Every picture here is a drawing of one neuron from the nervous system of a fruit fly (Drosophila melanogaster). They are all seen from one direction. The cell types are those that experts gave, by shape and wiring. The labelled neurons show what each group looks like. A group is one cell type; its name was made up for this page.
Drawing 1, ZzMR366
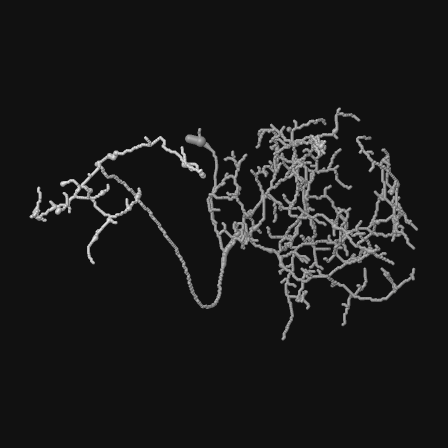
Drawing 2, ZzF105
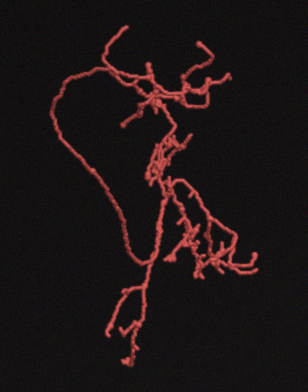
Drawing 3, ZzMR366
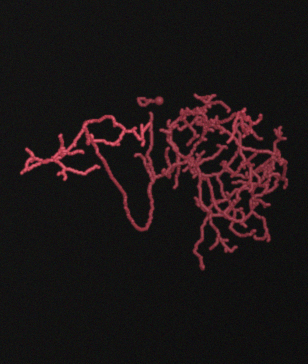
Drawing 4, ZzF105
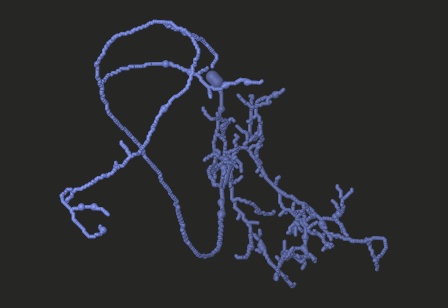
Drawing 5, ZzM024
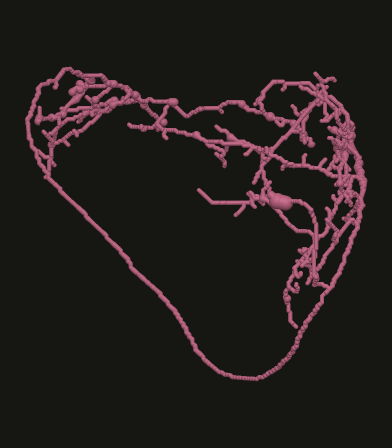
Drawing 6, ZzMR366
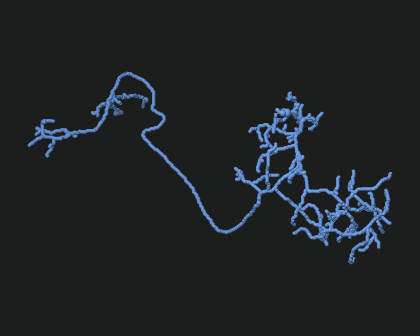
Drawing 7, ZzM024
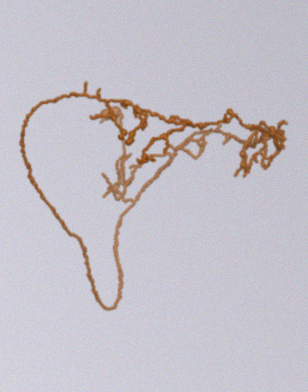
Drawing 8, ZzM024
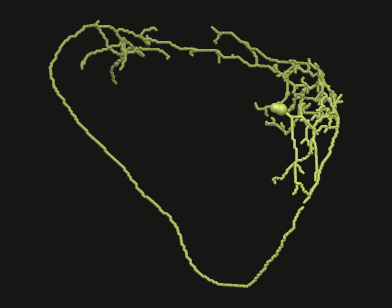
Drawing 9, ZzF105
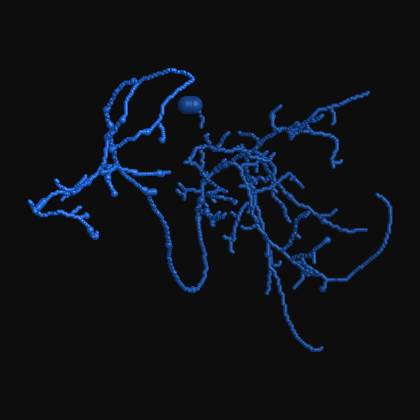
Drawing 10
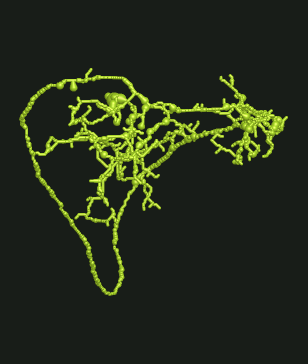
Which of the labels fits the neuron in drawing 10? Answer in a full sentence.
It belongs to ZzM024.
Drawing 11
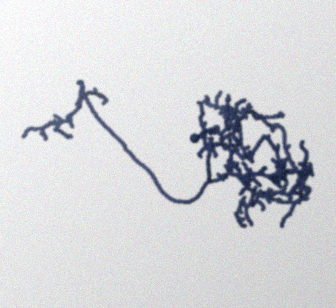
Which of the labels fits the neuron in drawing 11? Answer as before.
It belongs to ZzMR366.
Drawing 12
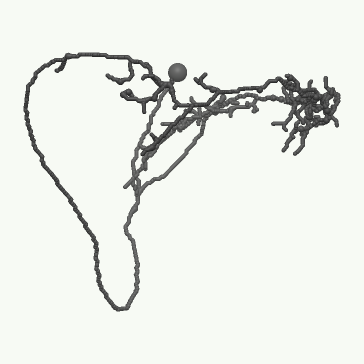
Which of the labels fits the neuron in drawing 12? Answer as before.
It belongs to ZzM024.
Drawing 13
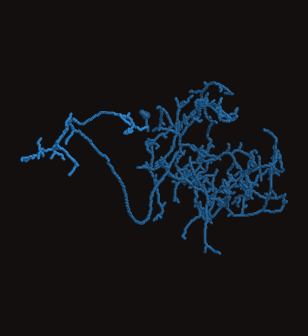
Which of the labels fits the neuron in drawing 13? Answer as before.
It belongs to ZzMR366.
